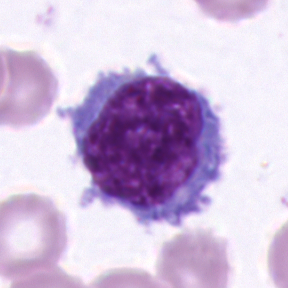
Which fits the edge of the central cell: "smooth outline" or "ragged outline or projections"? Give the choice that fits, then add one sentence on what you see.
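Ragged outline or projections. The cell is roughly round, with a ragged, irregular edge.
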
